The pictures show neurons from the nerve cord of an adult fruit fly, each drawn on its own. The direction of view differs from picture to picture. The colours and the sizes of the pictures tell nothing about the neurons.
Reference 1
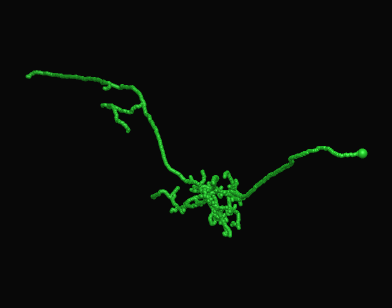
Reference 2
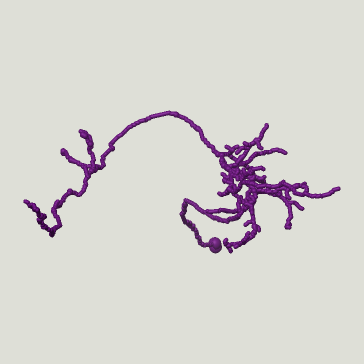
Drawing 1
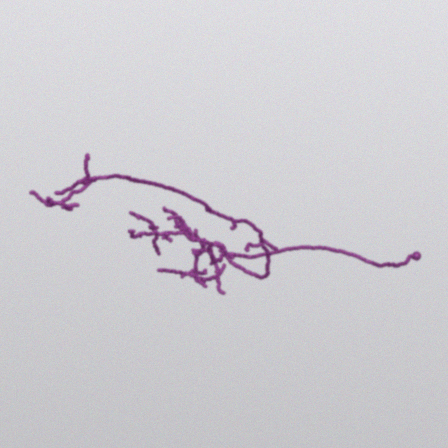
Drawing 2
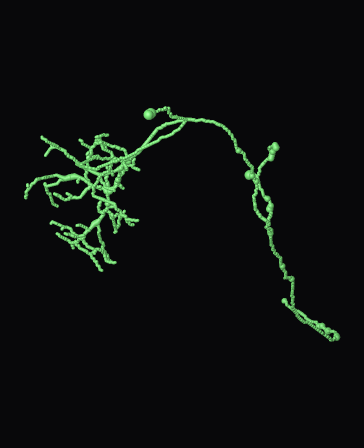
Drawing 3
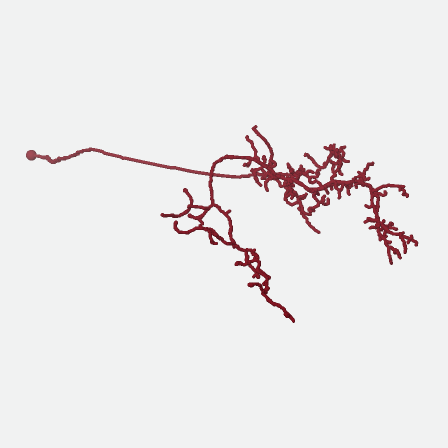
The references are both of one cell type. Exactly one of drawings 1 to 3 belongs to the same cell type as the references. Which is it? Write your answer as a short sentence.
Drawing 2 is of the same cell type.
